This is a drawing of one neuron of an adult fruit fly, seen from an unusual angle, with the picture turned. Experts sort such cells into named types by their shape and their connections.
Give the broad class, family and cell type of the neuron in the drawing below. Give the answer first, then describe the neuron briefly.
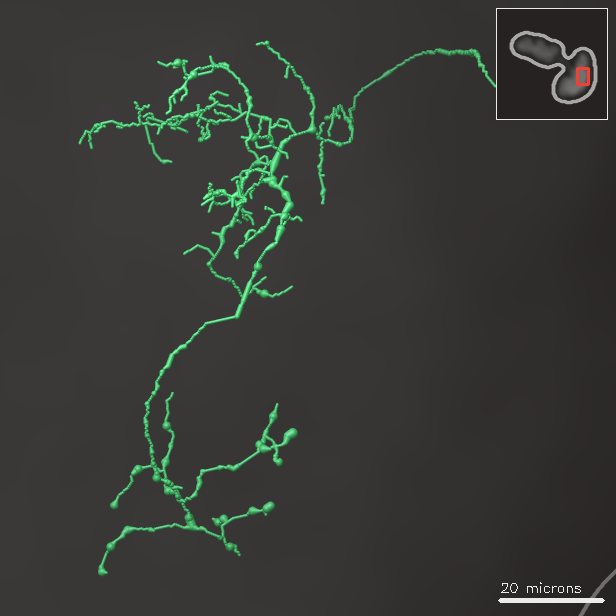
Its broad class is central-brain intrinsic neuron. Its family is hemilineage VPNl&d1_dorsal. Its cell type is CB4100. It is in the brain and does not reach the nerve cord. From top to bottom in the picture it spans about 100 microns. Dozens of branch ends can be seen.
